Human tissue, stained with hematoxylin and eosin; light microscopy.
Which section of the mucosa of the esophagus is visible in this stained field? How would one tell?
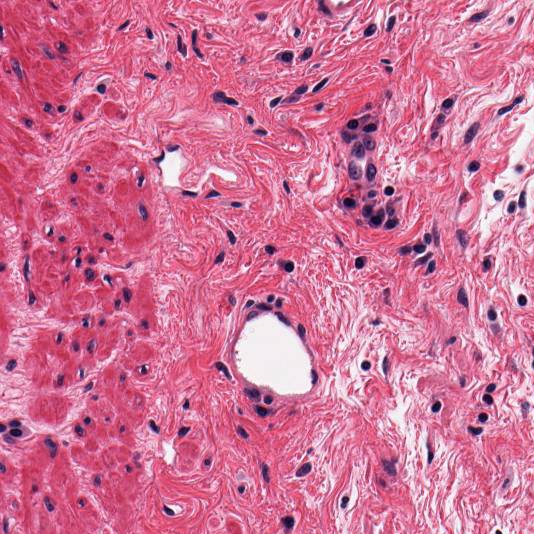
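Loose connective tissue. Most of the field: stroma of wavy, pink-staining collagen bundles in varied directions; nuclei sparse, dark, mostly spindle-shaped.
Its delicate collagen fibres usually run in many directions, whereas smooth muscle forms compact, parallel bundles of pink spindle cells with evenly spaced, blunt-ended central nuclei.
Toward the right edge: looser collagen, pale gaps between fibres.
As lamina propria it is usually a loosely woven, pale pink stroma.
Above and right of centre: a small tight cluster of crowded dark oval nuclei.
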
